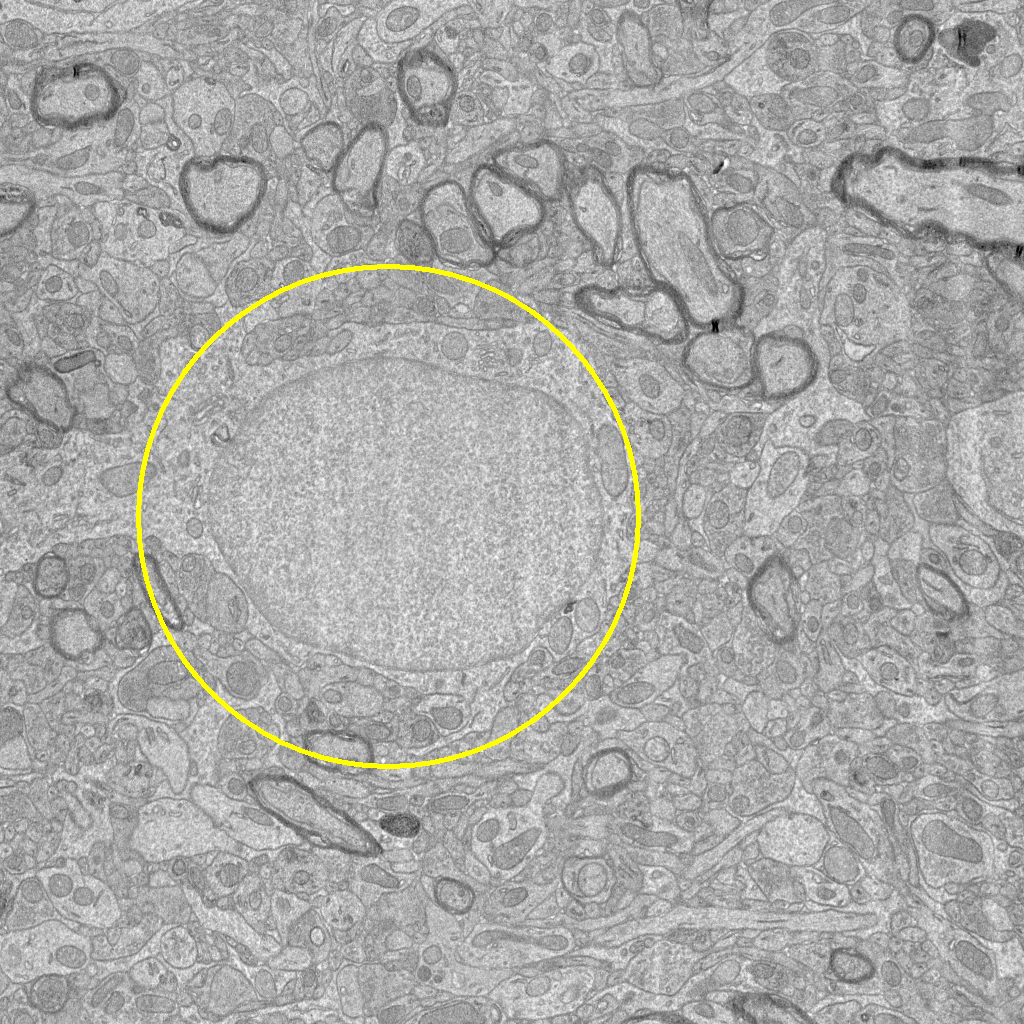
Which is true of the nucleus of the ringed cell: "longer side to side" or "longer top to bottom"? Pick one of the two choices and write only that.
Longer side to side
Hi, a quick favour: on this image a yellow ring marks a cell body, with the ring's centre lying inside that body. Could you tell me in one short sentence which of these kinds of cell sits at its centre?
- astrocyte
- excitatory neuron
The ring's centre lies in an astrocyte.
